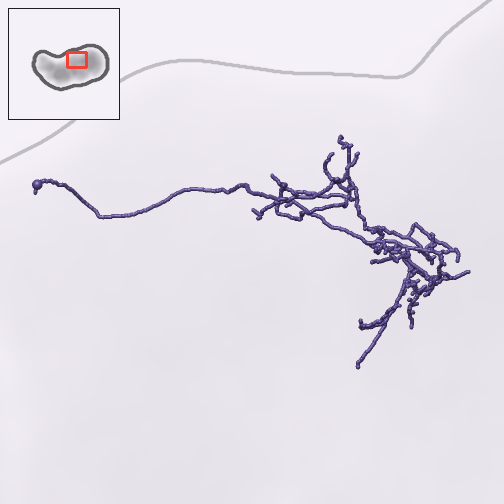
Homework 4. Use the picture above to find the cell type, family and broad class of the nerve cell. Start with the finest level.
CB2310; hemilineage DL1_dorsal; central-brain intrinsic neuron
